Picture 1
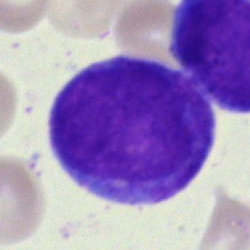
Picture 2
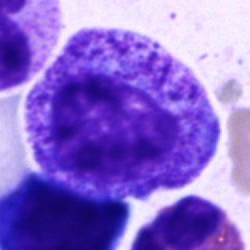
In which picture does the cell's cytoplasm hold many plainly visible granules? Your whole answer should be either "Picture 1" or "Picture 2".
Picture 2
